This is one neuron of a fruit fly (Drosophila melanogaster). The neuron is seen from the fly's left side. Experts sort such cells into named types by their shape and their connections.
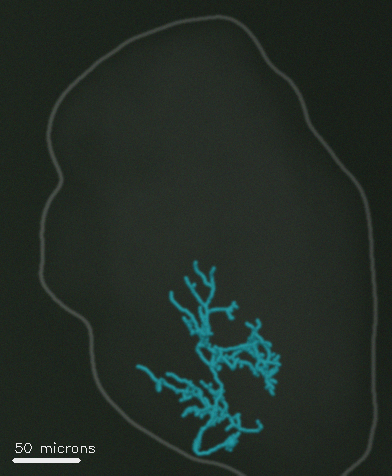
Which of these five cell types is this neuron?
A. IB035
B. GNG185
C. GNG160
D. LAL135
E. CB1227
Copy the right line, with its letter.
C. GNG160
